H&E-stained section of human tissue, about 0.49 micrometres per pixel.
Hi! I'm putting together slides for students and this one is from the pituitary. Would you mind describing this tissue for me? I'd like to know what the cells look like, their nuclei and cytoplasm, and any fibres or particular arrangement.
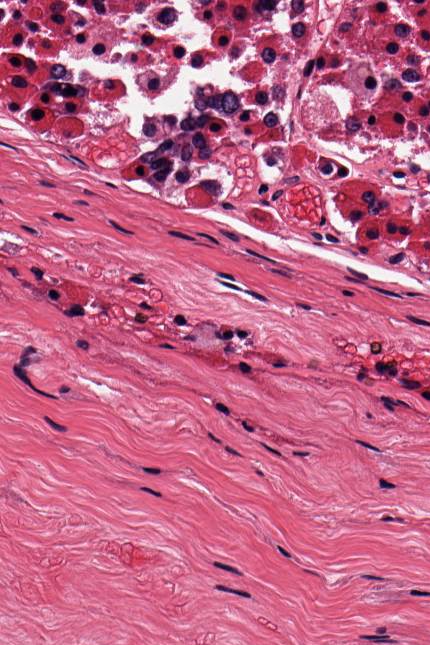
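Taking the layout first, a cellular region occupies the top third of the field and dense fibrous tissue the lower two-thirds. In that upper region, most cells are polygonal, with abundant eosinophilic cytoplasm and a round nucleus. Some cells there have pale cytoplasm filled with many small clear vacuoles. Last, the fibrous tissue holds sparsely scattered nuclei that are thin, dark and elongated.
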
